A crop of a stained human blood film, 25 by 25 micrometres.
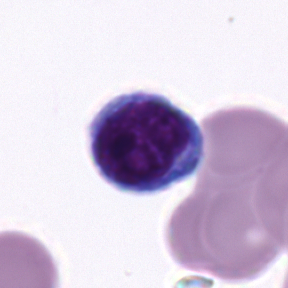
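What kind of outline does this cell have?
Round and smooth.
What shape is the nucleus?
Round, with no indentation.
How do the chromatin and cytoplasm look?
The chromatin is dense and coarsely clumped; the cytoplasm is deep blue.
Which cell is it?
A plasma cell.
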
